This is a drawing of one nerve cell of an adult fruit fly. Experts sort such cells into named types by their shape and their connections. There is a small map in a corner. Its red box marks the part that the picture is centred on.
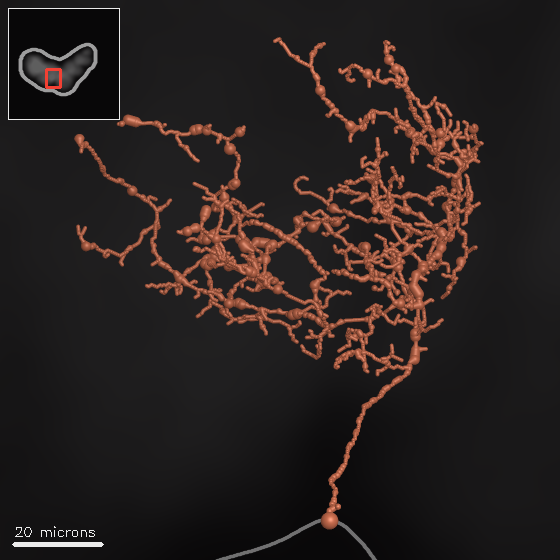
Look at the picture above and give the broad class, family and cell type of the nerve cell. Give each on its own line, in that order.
central-brain intrinsic neuron
hemilineage VLPl&p1_lateral
CB3488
